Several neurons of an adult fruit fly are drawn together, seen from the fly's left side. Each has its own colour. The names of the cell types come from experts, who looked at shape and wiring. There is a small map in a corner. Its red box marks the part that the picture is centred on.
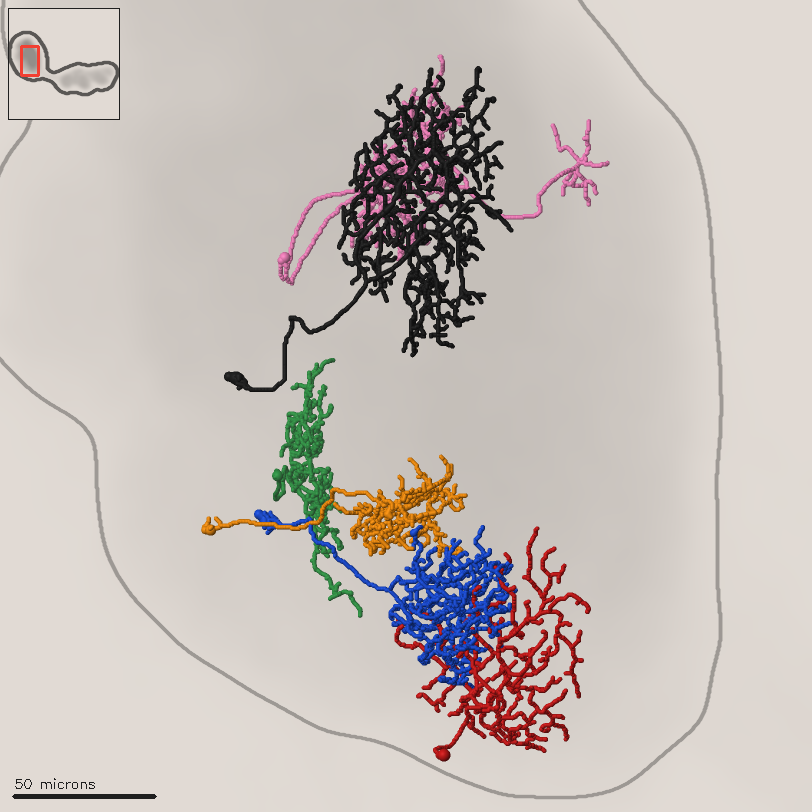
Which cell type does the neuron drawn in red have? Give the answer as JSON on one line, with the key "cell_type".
{"cell_type": "Dm18"}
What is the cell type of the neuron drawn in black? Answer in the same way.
{"cell_type": "Dm6"}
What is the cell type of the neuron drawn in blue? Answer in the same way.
{"cell_type": "Dm1"}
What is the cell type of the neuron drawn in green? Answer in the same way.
{"cell_type": "Dm16"}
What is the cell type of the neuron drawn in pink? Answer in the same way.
{"cell_type": "MeLo2"}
